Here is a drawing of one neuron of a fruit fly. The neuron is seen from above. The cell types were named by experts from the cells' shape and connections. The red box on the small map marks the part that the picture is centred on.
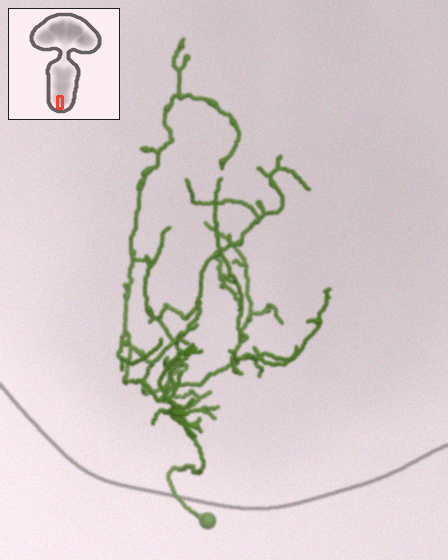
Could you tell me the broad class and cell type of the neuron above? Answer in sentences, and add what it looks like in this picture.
Its broad class is nerve-cord intrinsic neuron. It is of cell type INXXX454. It lies in the nerve cord. The cell body is at the bottom of the picture. Dozens of branch ends can be seen.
